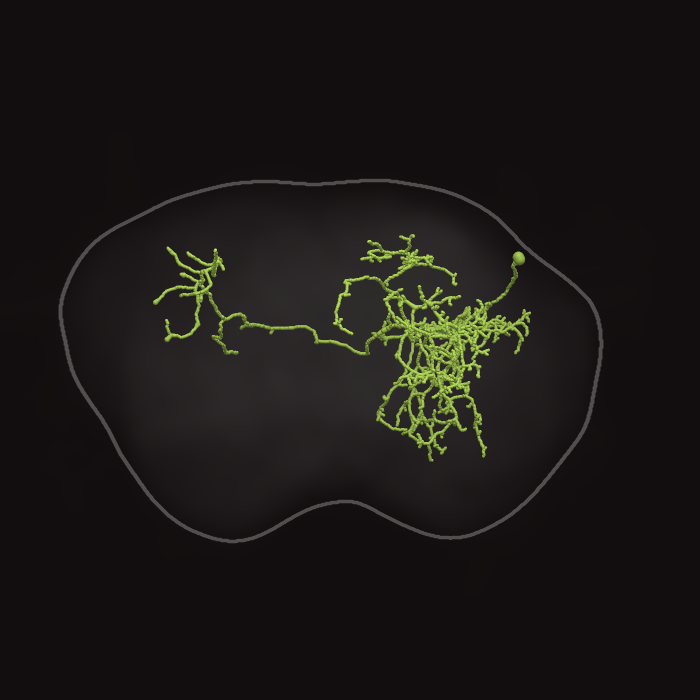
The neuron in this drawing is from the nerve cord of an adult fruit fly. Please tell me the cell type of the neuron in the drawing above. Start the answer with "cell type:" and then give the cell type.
cell type: AN23B004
